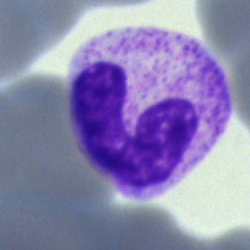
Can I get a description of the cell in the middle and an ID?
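The cell has a roundish outline with a smooth edge. Its nucleus is curved into a horseshoe shape, open side facing upward, and shows no visible nucleoli. Fine purple granules are scattered throughout the cytoplasm. This is a band neutrophil.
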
